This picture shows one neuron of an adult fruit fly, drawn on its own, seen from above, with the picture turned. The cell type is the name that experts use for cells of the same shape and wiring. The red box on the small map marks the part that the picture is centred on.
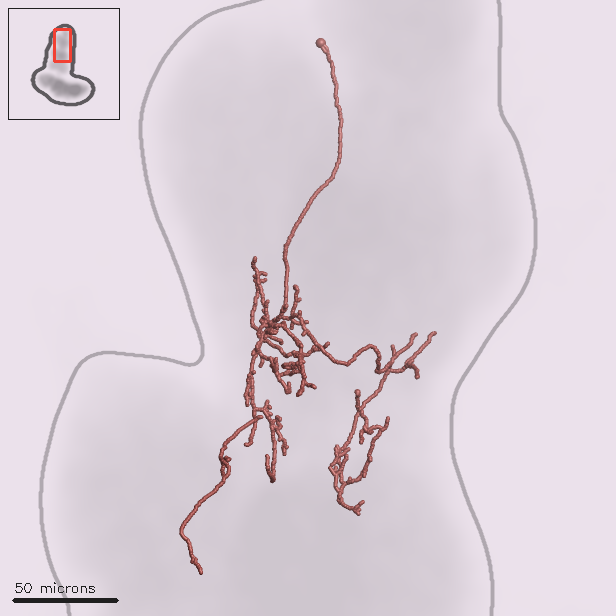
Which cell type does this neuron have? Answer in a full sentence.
The cell type is IN06A038.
